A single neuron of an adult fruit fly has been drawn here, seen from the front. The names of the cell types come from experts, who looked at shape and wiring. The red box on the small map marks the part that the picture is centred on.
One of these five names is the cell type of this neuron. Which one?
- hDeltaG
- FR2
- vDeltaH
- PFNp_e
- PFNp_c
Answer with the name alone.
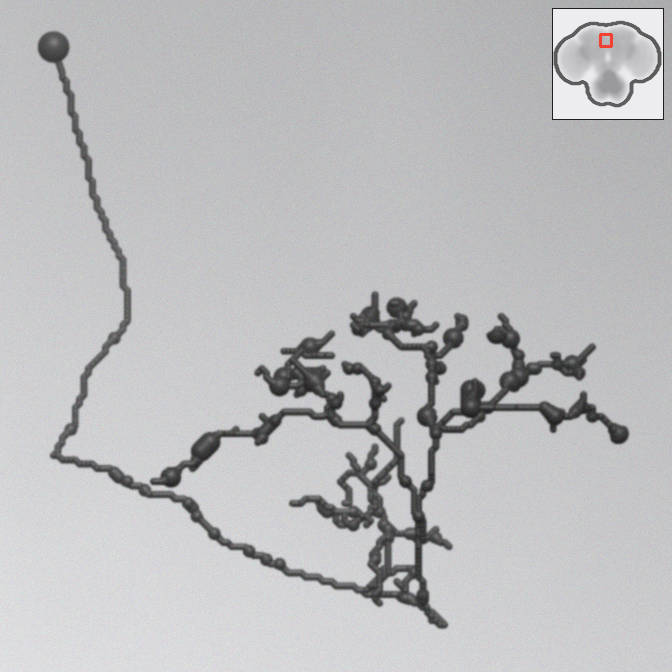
vDeltaH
